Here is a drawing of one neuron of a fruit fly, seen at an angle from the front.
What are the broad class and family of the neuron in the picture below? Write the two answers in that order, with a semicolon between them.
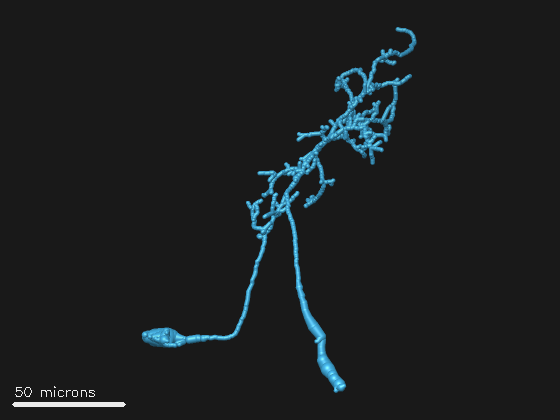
motor neuron of the nerve cord; hemilineage 16B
